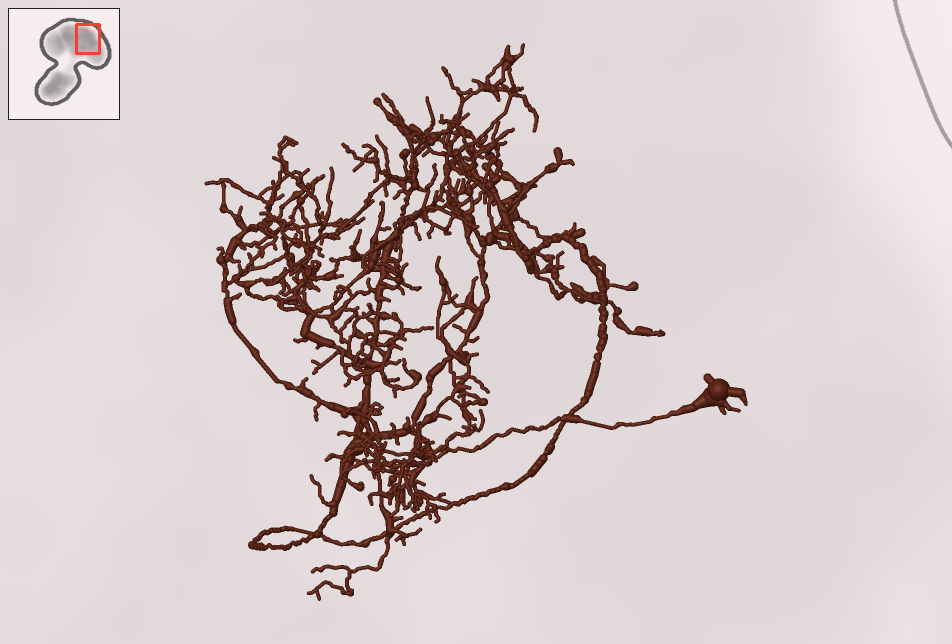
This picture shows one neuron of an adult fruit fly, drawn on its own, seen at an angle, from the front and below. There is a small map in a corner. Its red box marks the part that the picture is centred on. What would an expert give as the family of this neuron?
hemilineage ALl1_ventral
